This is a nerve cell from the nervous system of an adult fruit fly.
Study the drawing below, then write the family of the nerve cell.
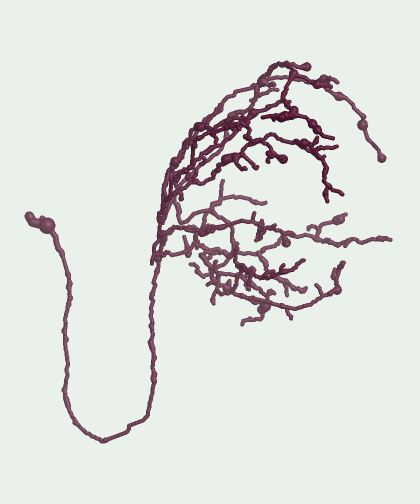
hemilineage LHl4_dorsal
